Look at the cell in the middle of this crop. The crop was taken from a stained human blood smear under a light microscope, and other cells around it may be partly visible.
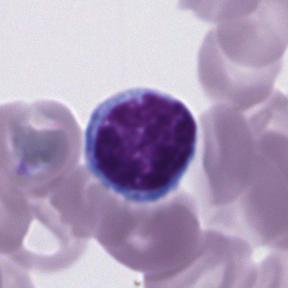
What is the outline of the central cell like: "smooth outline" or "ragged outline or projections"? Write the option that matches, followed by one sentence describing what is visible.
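Smooth outline. The cell outline is smooth and nearly circular.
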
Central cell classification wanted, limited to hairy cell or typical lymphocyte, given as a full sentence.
The cell around which this crop is centred is a typical lymphocyte.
